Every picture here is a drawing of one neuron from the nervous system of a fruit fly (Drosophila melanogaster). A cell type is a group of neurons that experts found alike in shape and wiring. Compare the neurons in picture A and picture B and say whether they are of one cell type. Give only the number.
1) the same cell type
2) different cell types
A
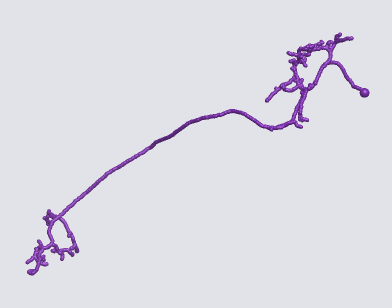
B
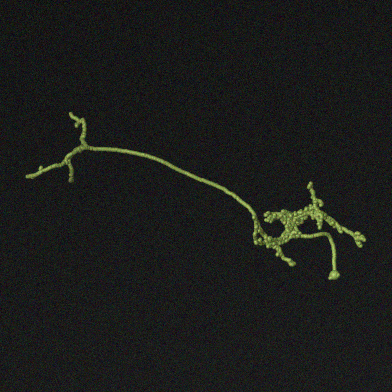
2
